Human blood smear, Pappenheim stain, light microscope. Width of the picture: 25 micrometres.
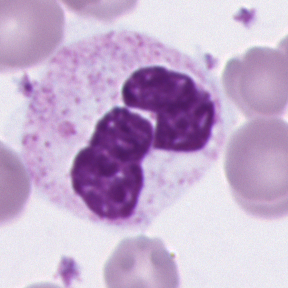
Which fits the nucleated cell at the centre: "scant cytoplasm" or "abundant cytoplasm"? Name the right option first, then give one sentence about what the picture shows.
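Abundant cytoplasm. The cytoplasm is plentiful and pale pink.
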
